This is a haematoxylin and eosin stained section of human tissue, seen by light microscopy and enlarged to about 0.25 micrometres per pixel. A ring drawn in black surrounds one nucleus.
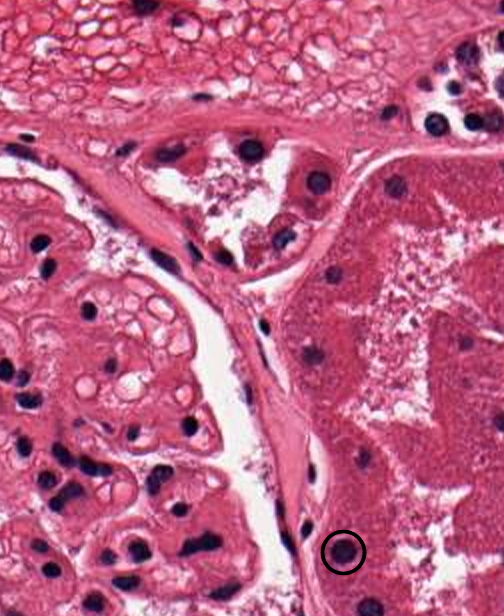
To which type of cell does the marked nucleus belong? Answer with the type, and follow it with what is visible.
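The marked cell is a proximal tubule cell. The nucleus is round and dark, stained fairly evenly, with a narrow pale rim between it and the surrounding cytoplasm. The nucleus is round and plump, unlike the thin, elongated dark nuclei in the narrow strip of tissue just to its left. The cell lies in the wall of a tubule lined by similar pink cells, with its nucleus toward the outer side against a thin pink band of fibres; toward the tubule's centre the cytoplasm gives way to pale, frayed material in the lumen.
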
